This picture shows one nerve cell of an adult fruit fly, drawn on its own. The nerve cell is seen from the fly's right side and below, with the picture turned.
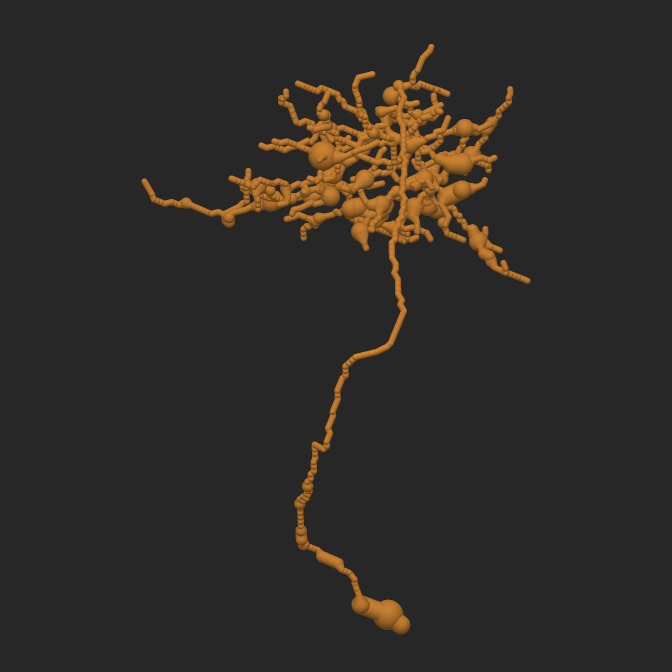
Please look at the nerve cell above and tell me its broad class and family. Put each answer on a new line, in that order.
optic-lobe intrinsic neuron
Cm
